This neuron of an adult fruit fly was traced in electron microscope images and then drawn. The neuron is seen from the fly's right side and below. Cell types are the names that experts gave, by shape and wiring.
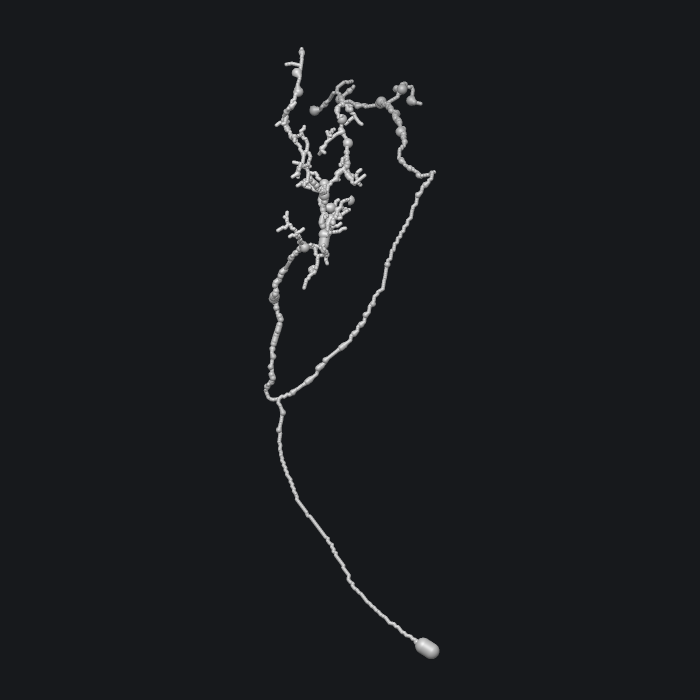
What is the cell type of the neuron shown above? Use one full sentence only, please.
By its cell type, the neuron is LC24.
